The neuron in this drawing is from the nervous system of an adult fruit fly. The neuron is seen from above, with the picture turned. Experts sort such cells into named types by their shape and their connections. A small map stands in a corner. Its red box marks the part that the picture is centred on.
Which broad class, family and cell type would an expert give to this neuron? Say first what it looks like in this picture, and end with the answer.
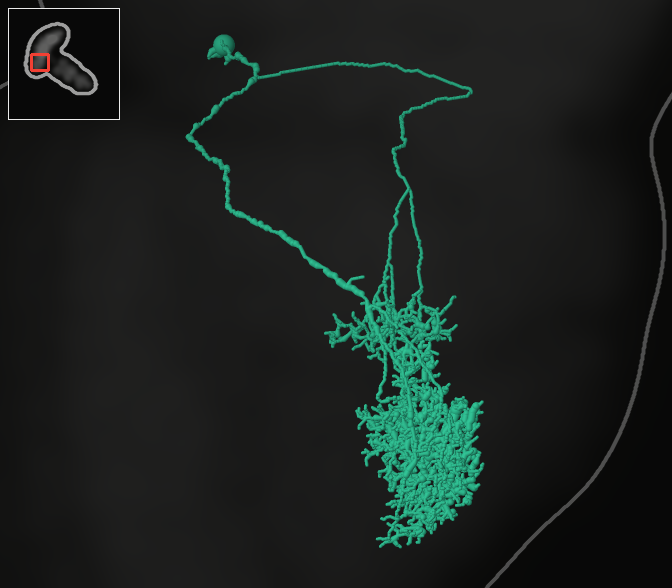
The picture shows dozens of branch ends. In this view it is taller than it is wide. Its broad class is optic-lobe intrinsic neuron. The family is MeLo. The cell type is MeLo9.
